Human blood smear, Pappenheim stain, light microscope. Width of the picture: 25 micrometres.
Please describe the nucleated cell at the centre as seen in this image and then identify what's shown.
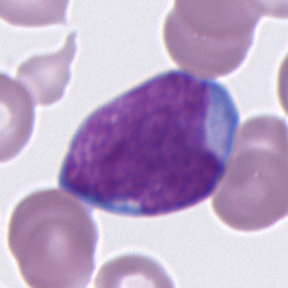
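Start with the nucleus: it measures about 15 by 11 micrometres and takes up about 80% of the cell's area. Its chromatin is fine and spread evenly across it. The cytoplasm is pale blue and forms a crescent, widest on the right side of the cell. You won't find any granules in it. This cell is a myeloblast.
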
